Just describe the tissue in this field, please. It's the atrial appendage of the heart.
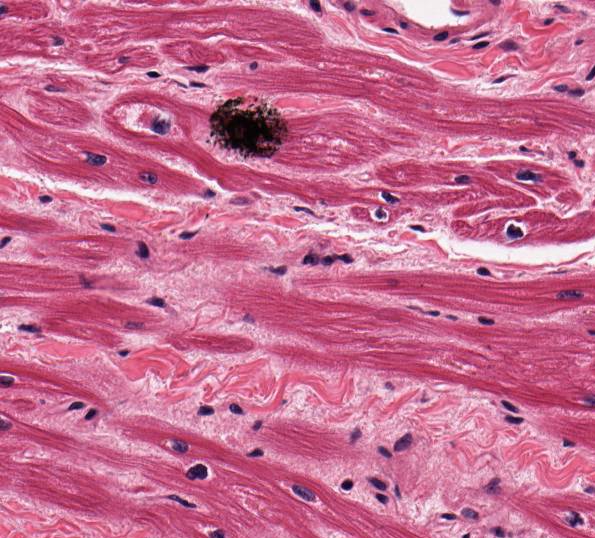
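Look first at the long muscle fibres running roughly horizontally in parallel bundles; their cytoplasm is deep pink. Between the bundles lies pale pink, wavy collagen, most plentiful in the lower half. Now find the single dark brown-black granular clump in the upper centre.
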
